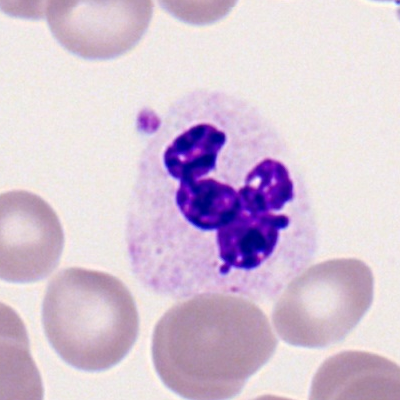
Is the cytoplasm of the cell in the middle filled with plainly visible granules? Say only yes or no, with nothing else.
Yes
